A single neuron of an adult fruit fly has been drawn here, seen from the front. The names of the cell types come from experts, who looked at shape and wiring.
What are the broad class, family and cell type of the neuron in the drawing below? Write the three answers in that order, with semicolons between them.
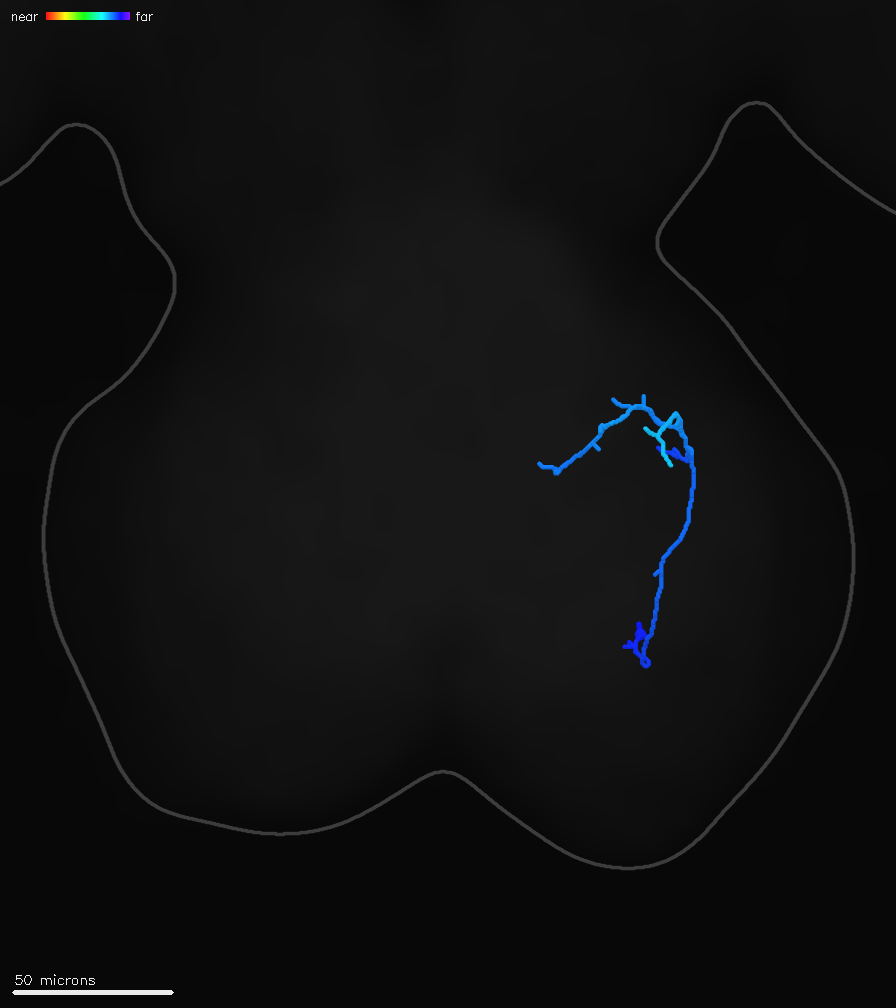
nerve-cord intrinsic neuron; hemilineage 13A; IN13A040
